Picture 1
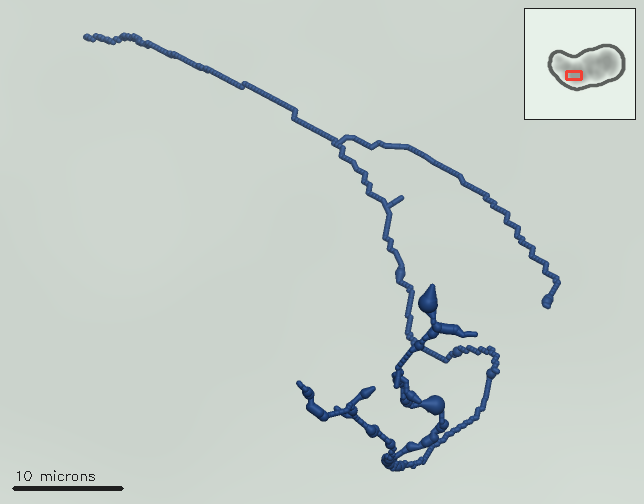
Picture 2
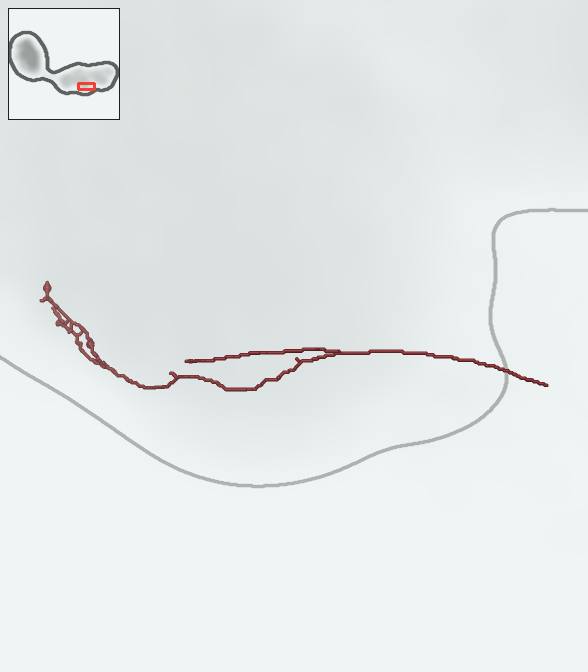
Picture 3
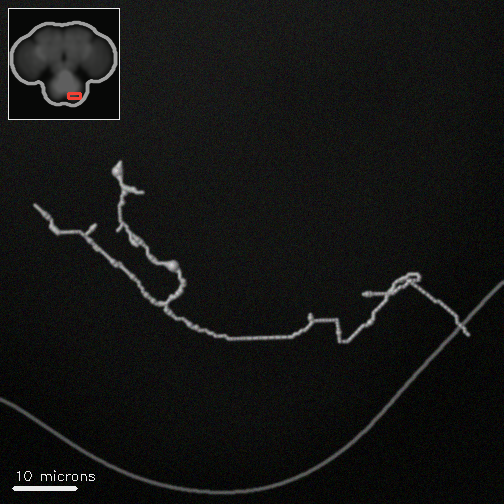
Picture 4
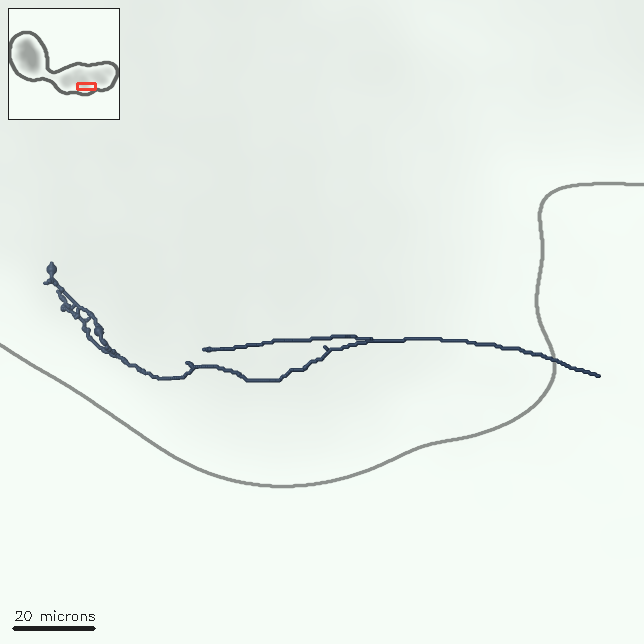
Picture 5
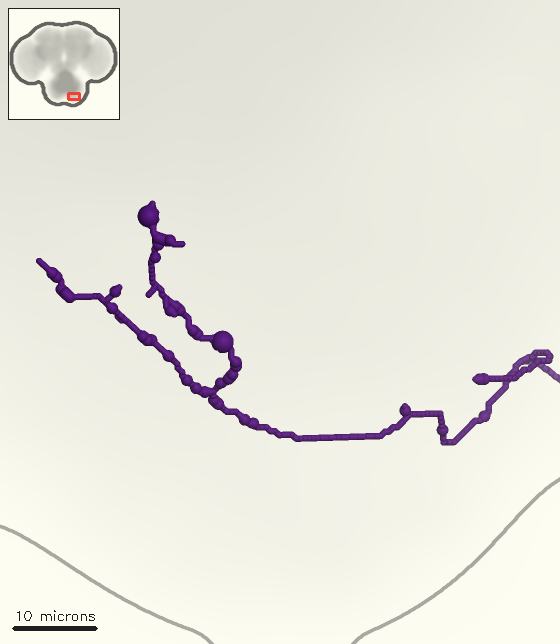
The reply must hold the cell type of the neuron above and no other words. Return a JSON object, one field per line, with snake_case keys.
{
 "cell_type": "SNta42"
}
